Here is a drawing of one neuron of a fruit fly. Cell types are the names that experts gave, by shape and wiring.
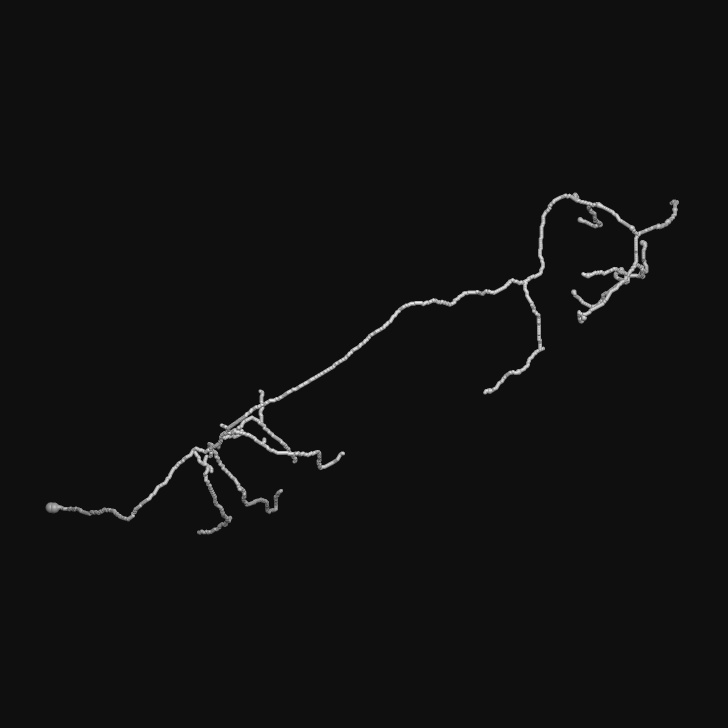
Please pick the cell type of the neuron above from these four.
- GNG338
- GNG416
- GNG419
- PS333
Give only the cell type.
GNG419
